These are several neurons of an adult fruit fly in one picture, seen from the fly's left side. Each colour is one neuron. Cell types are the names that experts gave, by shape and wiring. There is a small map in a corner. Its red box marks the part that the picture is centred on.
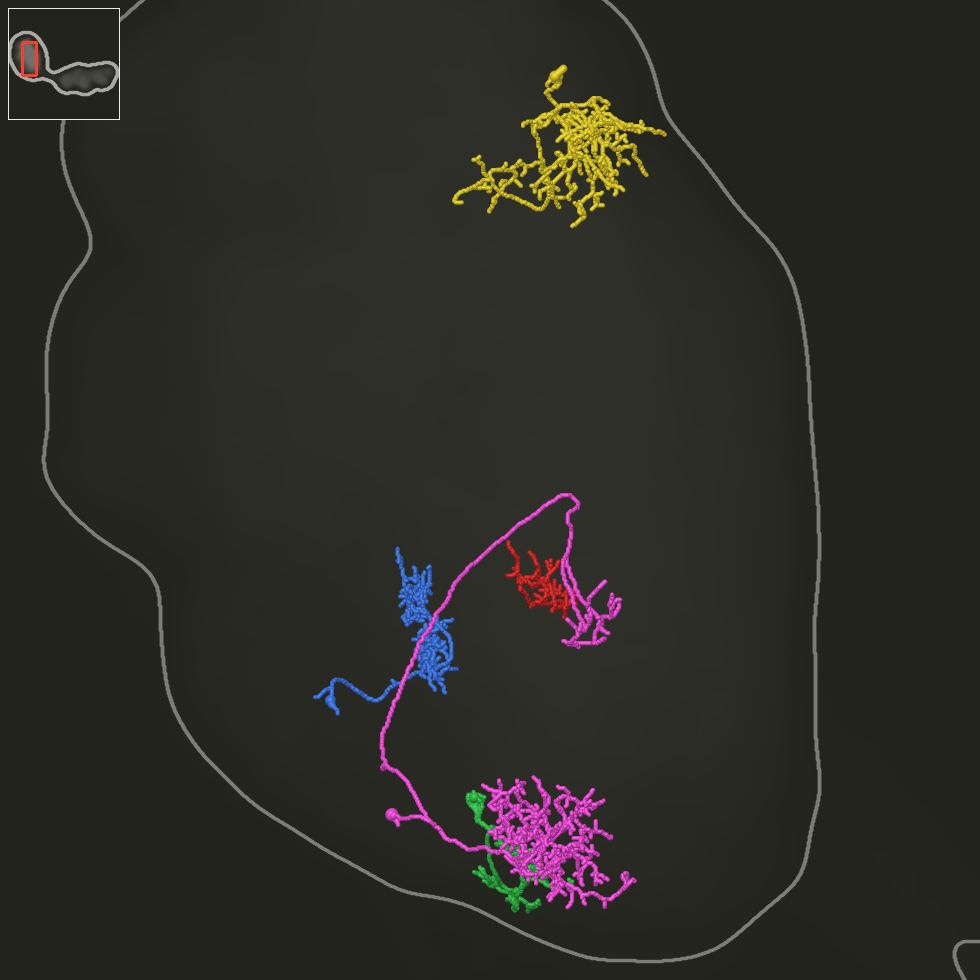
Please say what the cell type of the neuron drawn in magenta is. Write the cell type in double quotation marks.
"MeLo2"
